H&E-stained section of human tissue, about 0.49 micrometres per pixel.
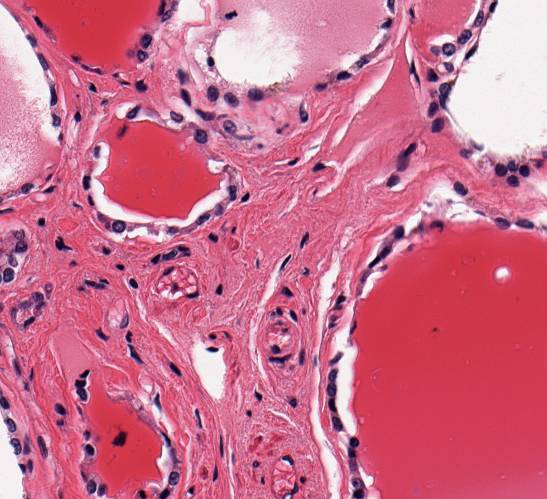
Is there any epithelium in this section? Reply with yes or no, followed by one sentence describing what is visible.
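Yes. Each follicle is lined by a single layer of flattened to low cuboidal cells.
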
